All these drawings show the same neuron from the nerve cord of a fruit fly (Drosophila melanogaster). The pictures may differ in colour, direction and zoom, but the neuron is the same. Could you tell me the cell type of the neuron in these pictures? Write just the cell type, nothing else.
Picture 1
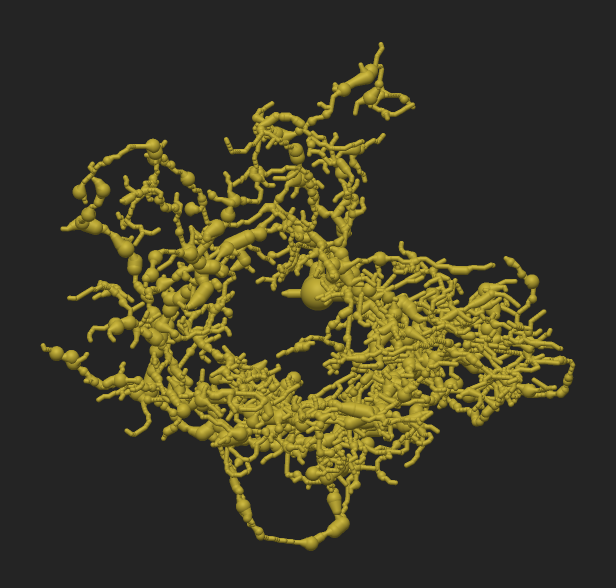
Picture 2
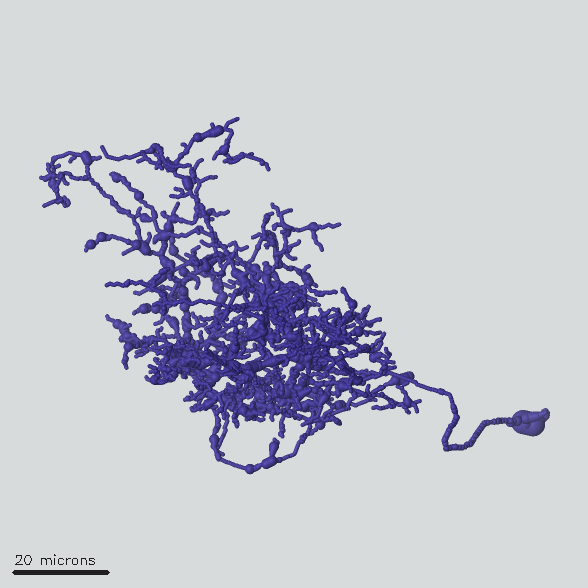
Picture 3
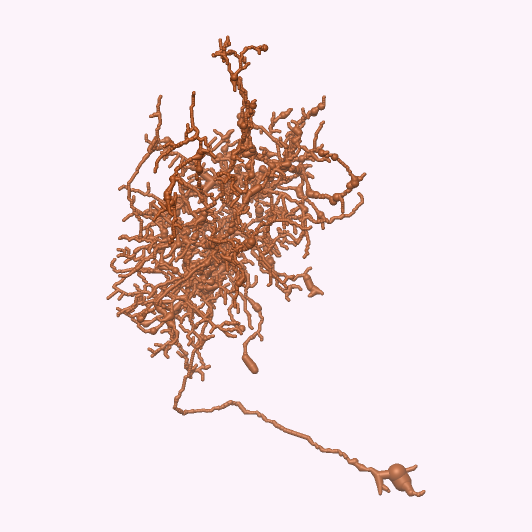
IN01B008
